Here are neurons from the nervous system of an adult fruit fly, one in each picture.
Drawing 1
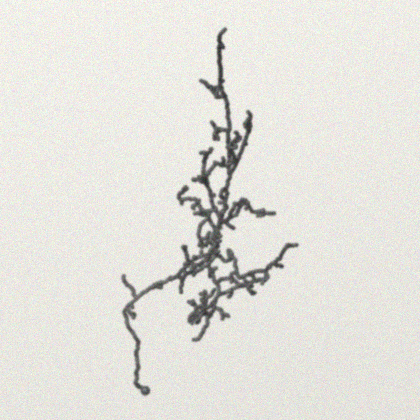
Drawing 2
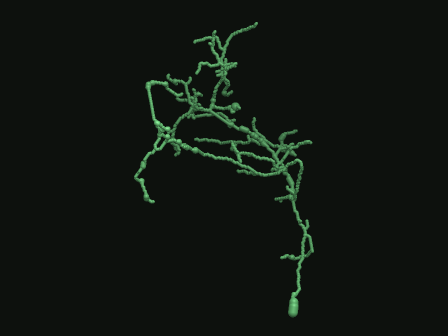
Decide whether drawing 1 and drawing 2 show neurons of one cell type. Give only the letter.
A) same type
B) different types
B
